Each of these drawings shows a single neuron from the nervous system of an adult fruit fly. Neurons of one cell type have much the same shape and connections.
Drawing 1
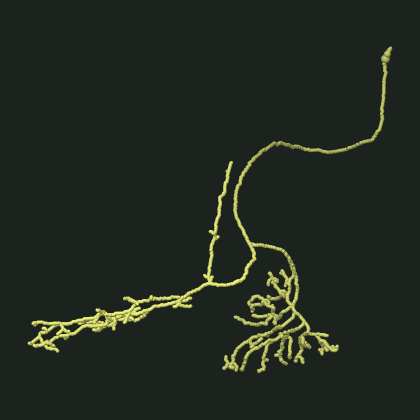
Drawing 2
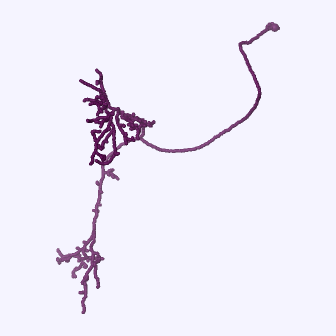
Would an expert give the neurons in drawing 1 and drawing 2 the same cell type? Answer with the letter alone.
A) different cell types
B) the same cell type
B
